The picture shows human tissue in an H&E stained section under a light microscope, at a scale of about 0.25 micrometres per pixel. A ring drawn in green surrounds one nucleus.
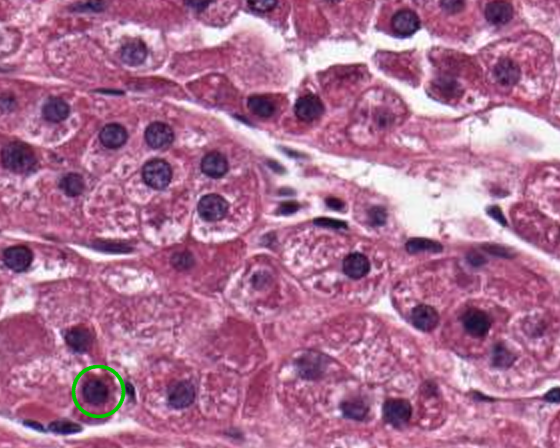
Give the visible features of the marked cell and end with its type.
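The nucleus is about the same size as the neighbouring round nuclei, but it fills a larger share of its cell, leaving only a narrow rim of cytoplasm. That rim of cytoplasm is dense and deep pink, unlike the paler, bubbly-looking cytoplasm of the cell just to its left. The cell lies directly above a thin pale cleft lined by flat, elongated dark nuclei, a small vessel running along its lower edge. Type of cell: adrenal cortical cell.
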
